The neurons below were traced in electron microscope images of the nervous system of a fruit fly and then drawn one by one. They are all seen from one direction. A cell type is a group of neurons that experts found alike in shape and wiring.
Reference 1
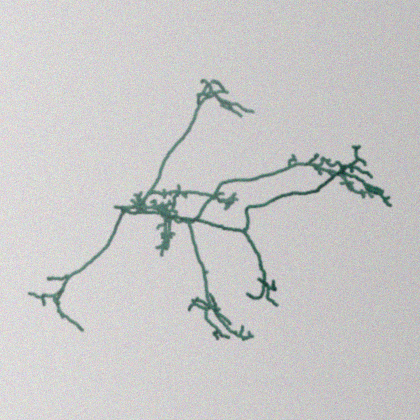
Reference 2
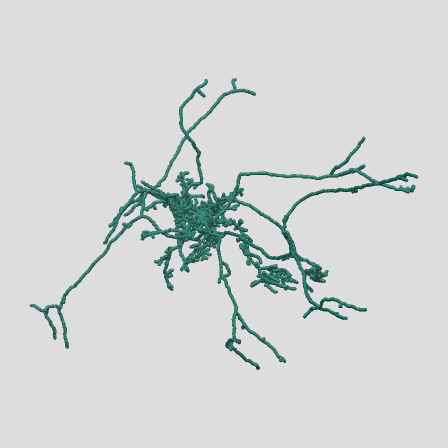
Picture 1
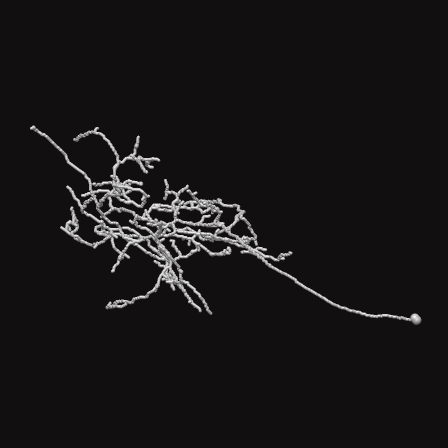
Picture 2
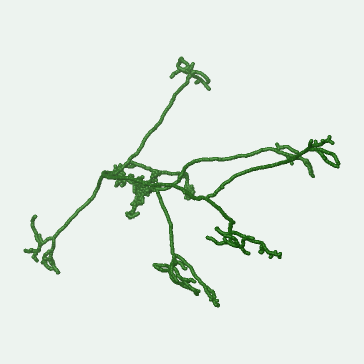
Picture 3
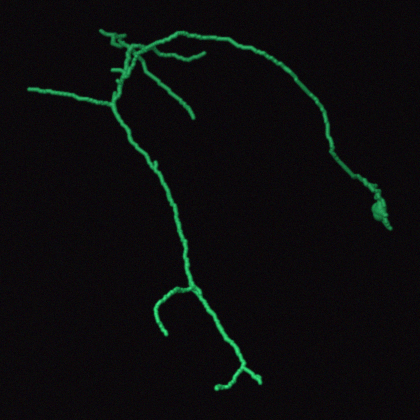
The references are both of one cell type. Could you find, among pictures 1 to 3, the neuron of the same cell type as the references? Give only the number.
2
